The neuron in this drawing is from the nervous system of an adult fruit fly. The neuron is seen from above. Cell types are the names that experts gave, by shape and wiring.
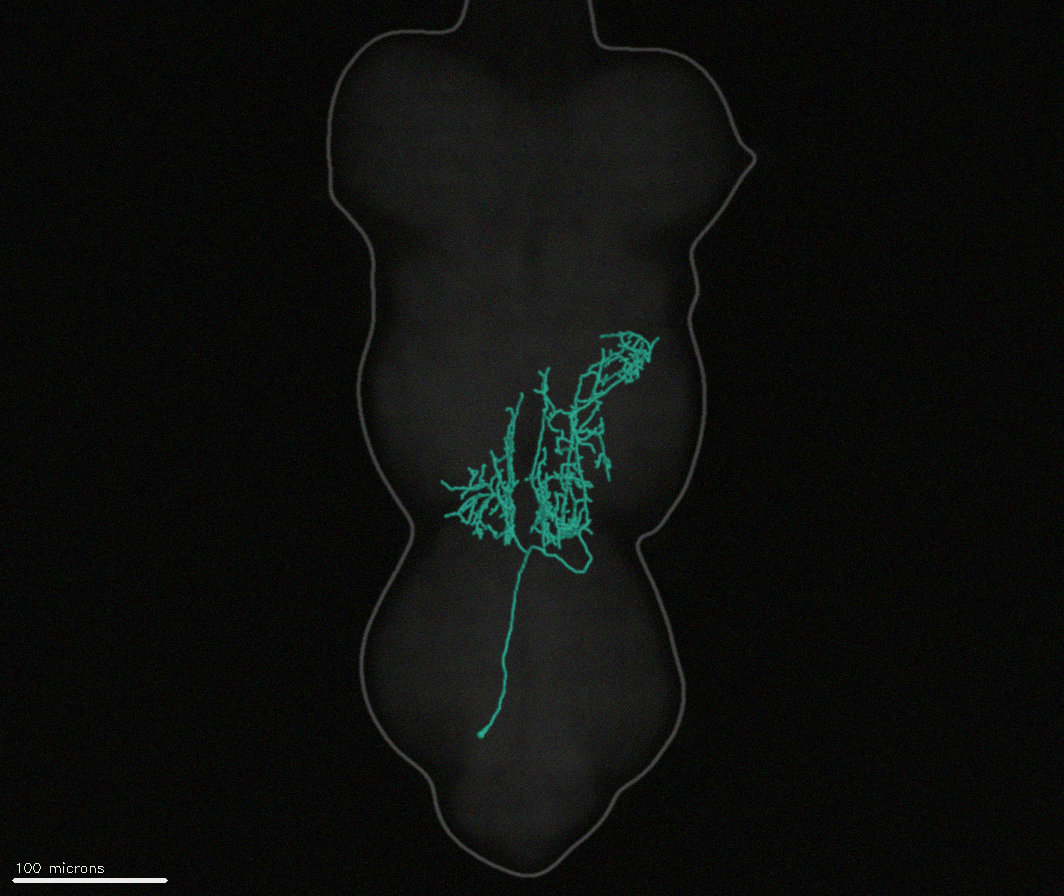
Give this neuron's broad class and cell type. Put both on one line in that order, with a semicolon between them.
nerve-cord intrinsic neuron; INXXX138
